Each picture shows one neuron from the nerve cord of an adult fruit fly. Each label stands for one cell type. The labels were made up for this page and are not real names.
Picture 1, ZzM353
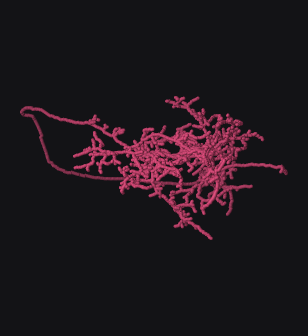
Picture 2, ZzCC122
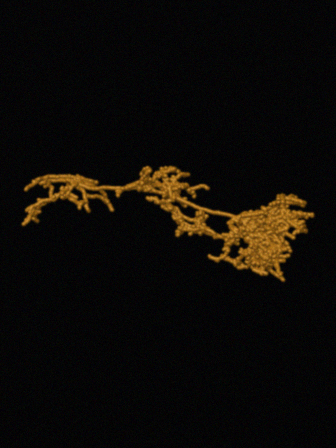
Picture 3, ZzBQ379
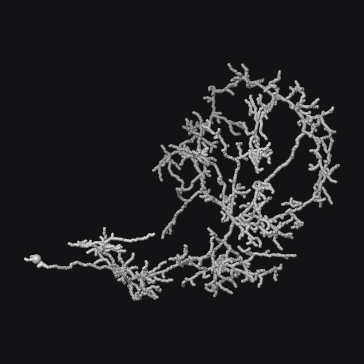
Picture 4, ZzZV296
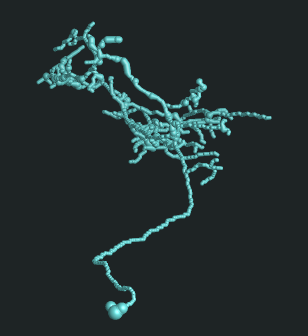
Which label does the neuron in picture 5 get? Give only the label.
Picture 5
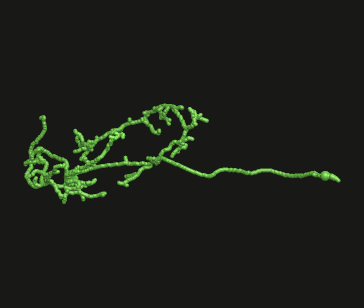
ZzZV296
